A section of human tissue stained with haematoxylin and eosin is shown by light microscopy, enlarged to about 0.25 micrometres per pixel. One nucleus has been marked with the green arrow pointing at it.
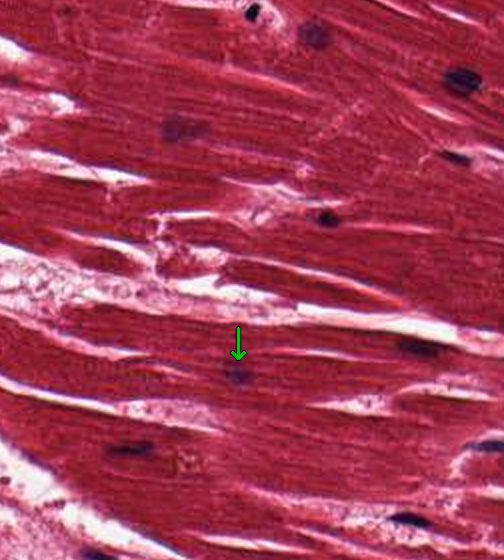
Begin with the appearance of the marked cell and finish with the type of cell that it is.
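The nucleus is a small oval, paler and more blurred at its edges than several of the darker nuclei elsewhere in the field. The nucleus sits inside the fibre, with red cytoplasm on both sides of it rather than at its edge. The cytoplasm is abundant and deep red, with fine lengthwise lines running along the fibre. The cell lies in a band of parallel fibres running obliquely across the field, separated from neighbouring fibres by thin pale clefts. It is a cardiomyocyte.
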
